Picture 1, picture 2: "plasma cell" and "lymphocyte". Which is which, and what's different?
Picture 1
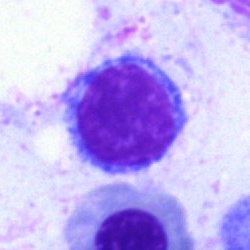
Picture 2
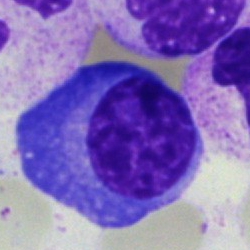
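The lymphocyte is in picture 1 and the plasma cell in picture 2. The lymphocyte is round, while the plasma cell forms an irregular oval, wider than it is tall. Both have deep blue cytoplasm, but in the lymphocyte it is only a thin rim around the nucleus, whereas in the plasma cell it is abundant.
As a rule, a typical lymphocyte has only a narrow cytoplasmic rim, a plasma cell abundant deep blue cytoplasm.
Against the left side of the plasma cell's nucleus lies a paler zone of cytoplasm.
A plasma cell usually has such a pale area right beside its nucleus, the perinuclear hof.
The lymphocyte's chromatin is dark purple with paler mottled patches; the plasma cell's is coarse, dark clumps parted by paler strands, without a distinct nucleolus. No granules are visible in the lymphocyte's cytoplasm.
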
